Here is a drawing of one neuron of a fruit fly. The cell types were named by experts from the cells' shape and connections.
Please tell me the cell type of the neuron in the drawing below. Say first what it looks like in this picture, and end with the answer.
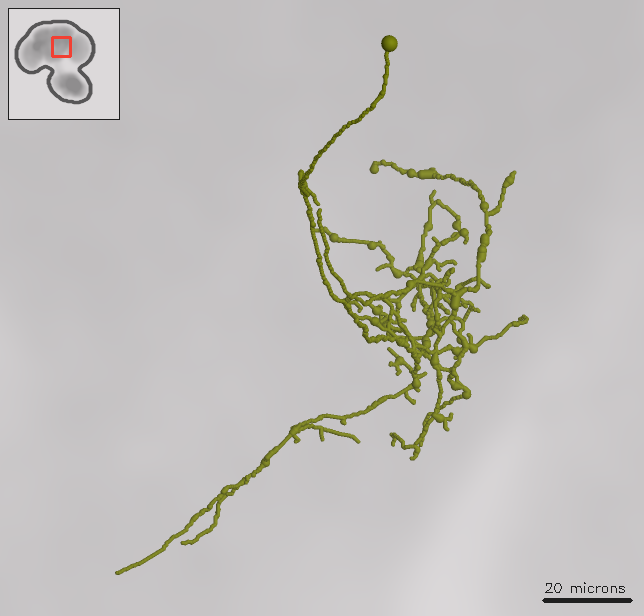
Its cell body lies at the top of the picture. From top to bottom in the picture it spans about 120 microns. The picture shows dozens of branch ends. This is a central-brain intrinsic neuron. Its cell type is WED042.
